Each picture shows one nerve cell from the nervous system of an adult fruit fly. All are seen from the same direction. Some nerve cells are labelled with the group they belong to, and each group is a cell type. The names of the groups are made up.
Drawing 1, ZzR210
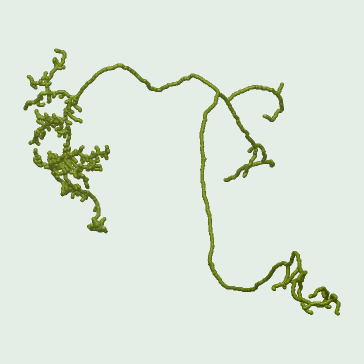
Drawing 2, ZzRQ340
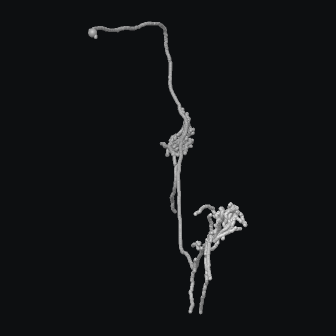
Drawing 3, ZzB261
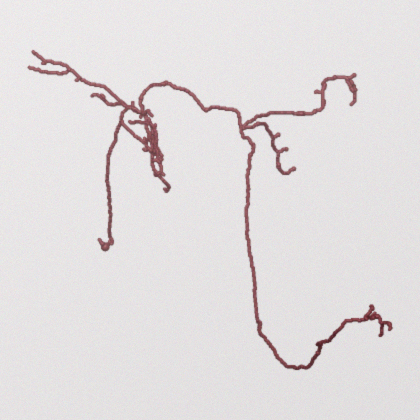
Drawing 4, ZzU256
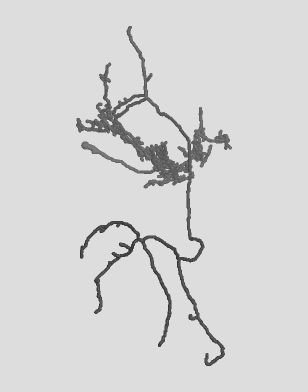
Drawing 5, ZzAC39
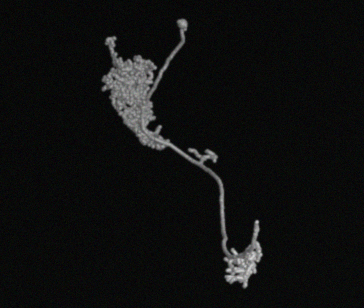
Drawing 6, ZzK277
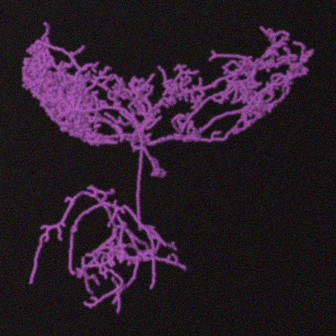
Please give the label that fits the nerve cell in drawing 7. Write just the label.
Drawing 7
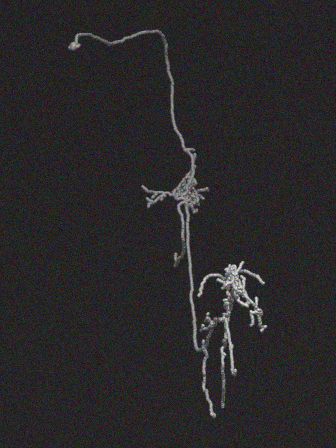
ZzRQ340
